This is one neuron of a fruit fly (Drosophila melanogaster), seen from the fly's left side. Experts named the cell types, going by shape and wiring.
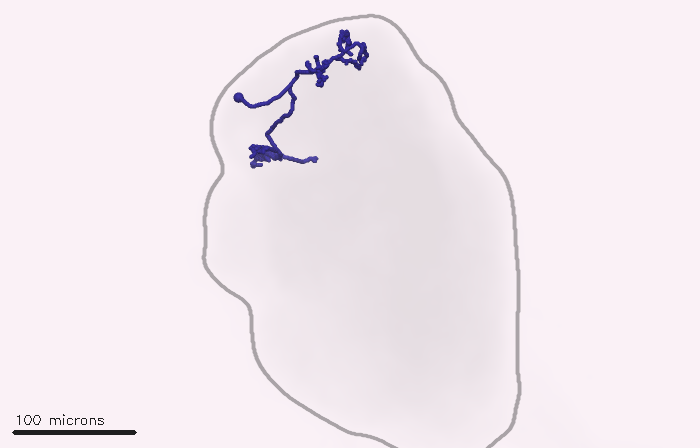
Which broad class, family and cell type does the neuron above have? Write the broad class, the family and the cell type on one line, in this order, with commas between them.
central-brain intrinsic neuron, class DAN, PAM09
